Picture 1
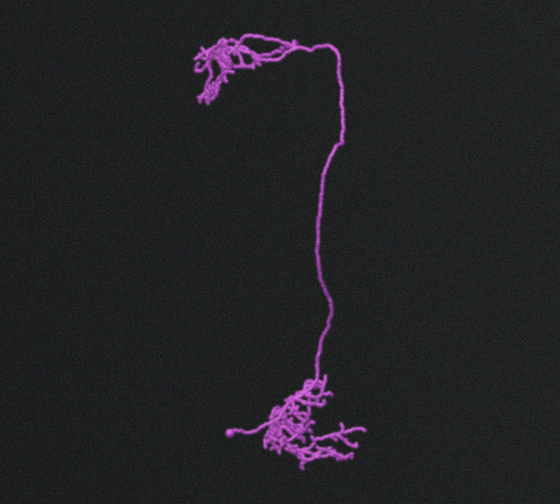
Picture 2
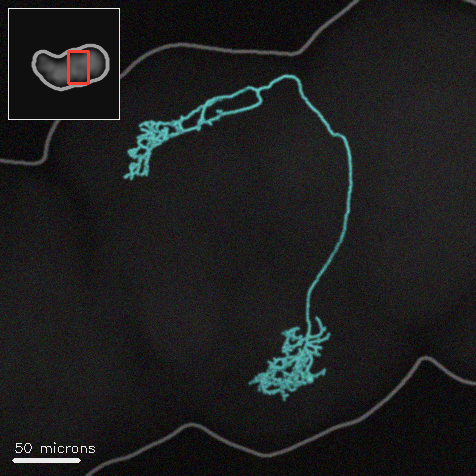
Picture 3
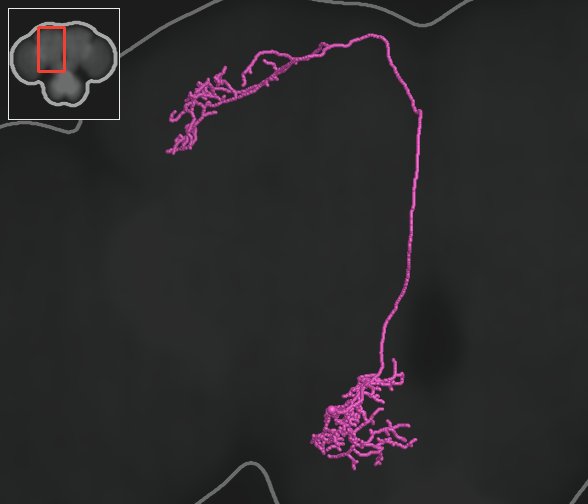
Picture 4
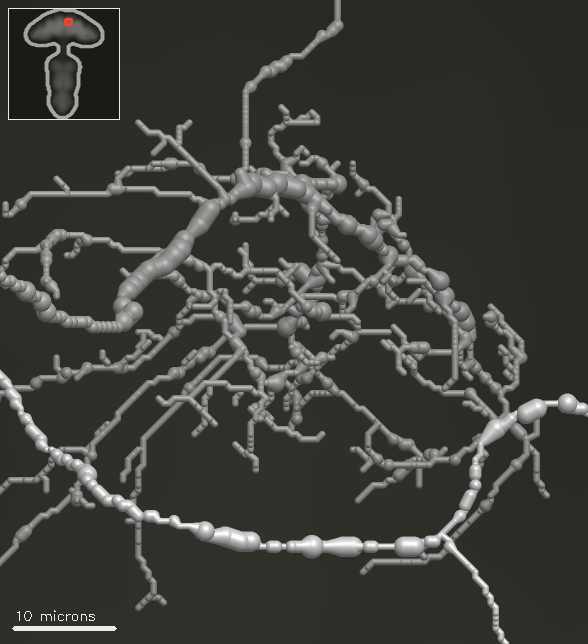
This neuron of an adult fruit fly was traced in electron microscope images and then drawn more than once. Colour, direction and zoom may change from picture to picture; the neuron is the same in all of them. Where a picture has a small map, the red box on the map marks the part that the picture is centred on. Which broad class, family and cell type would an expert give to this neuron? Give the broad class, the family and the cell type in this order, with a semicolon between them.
central-brain intrinsic neuron; hemilineage FLAa2; GNG488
